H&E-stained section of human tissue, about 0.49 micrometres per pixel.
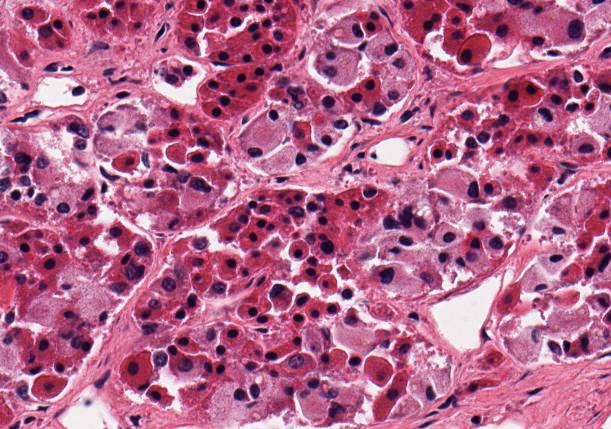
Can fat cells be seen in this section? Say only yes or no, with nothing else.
No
